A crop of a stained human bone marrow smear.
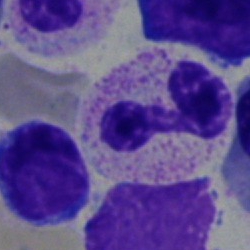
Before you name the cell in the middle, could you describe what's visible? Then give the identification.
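Two lobes make up the nucleus, joined by a thick band of nuclear material. Its chromatin is dense, dark purple and coarsely clumped, and no nucleoli are visible. The cytoplasm contains no vacuoles. This cell is a segmented neutrophil.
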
